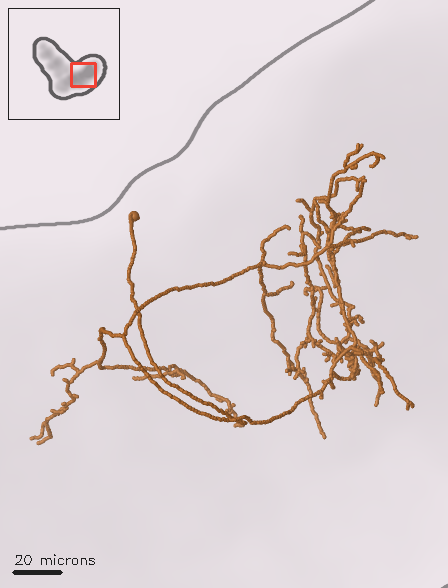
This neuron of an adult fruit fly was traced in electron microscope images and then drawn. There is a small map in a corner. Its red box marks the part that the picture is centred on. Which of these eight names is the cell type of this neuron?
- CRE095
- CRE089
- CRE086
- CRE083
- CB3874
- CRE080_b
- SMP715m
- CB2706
CRE089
